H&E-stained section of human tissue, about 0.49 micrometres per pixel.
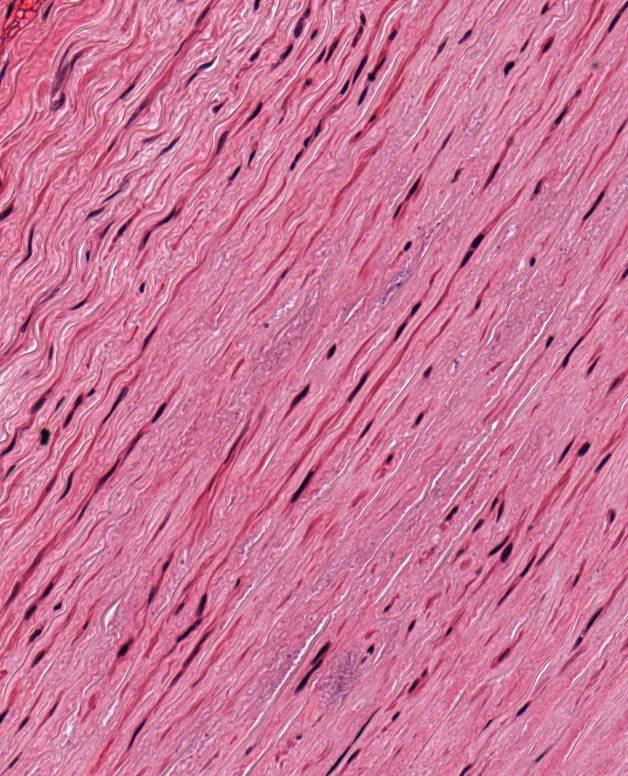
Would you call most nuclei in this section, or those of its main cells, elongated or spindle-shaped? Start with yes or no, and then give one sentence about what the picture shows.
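Yes. The nuclei are dark, elongated and spindle-shaped, with their long axes lying along the fibres.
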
